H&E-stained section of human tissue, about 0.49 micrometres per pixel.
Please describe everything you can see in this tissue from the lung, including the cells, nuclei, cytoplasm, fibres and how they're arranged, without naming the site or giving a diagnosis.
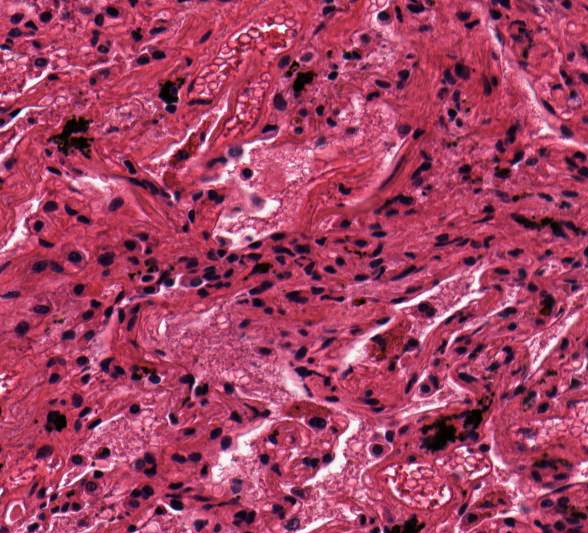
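Epithelium and glands: neither is present anywhere in the field. Nuclei: most are dark and oval to spindle-shaped. Pigment: coarse, dark brown-black and granular, lying in scattered clumps across the field. Other cells: clusters with pale, finely vacuolated cytoplasm sit among the stroma, notably in the upper centre and centre-left.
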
